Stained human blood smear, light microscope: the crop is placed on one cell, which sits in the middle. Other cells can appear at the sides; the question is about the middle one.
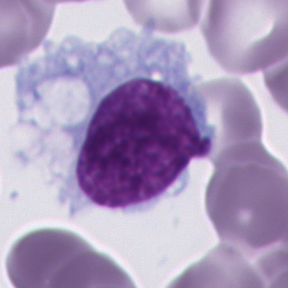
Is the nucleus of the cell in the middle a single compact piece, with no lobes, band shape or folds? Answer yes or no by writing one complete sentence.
Yes, what the cell has is a single compact round, oval or kidney-shaped nucleus.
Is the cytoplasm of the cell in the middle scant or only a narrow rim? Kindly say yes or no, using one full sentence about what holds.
No, the nucleus is surrounded by broad cytoplasm.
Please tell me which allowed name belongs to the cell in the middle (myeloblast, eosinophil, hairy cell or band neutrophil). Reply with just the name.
hairy cell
